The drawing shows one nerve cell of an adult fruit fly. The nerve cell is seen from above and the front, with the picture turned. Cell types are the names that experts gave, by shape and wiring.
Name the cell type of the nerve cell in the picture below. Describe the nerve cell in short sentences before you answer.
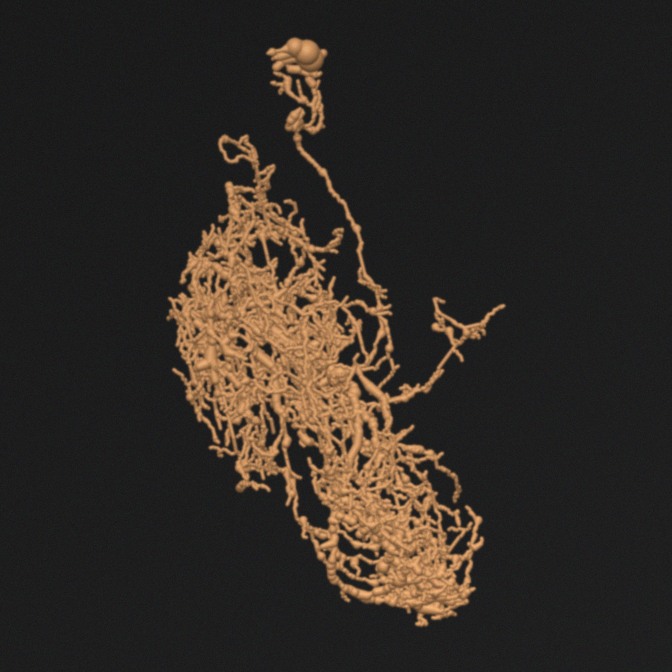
Its cell body lies at the top of the picture. More than a hundred branch ends can be seen. This is a nerve-cord intrinsic neuron. Its cell type is IN16B016.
